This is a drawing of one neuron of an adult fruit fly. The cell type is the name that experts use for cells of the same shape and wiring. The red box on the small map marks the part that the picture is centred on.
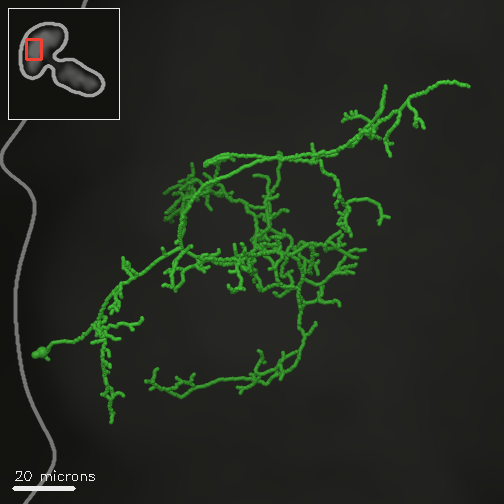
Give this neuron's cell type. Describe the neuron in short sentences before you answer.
It is in the brain and does not reach the nerve cord. By the scale bar it is about 150 microns wide in this view. The picture shows dozens of branch ends. This is a central-brain intrinsic neuron. Its cell type is AVLP186.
